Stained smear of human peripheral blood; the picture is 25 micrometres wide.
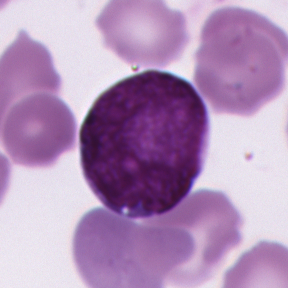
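Myeloblast in a stained peripheral blood smear. Outline round to slightly oval and smooth. Nucleus round to oval, with neither notch nor lobes. Its staining is dark purple, a little paler towards the centre. Granules: none distinct anywhere in the cell.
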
